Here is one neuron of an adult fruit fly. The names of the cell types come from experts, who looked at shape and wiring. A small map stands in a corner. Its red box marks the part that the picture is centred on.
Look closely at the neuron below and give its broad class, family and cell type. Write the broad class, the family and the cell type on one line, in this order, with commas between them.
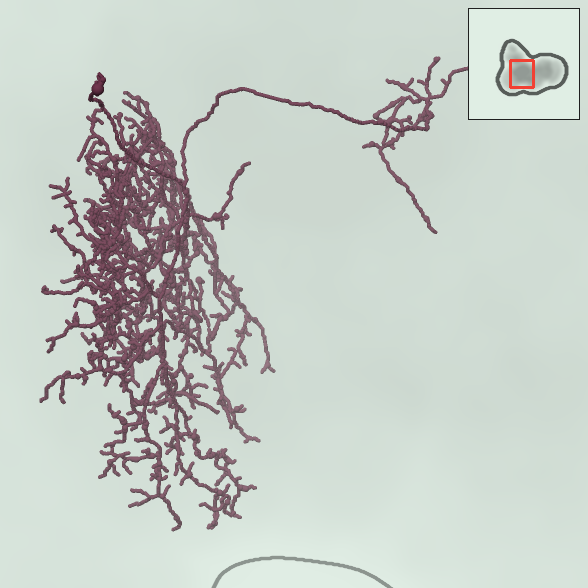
visual projection neuron, hemilineage LHl4_posterior, LT63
